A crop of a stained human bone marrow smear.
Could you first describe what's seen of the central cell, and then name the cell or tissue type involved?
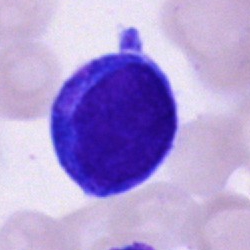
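Almost the entire cell is taken up by the nucleus, with cytoplasm forming at most a very thin rim around it. Its chromatin is dense and stains a deep purple-blue. From the top edge, a single small knob-like projection sticks out. The cell is a blast.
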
